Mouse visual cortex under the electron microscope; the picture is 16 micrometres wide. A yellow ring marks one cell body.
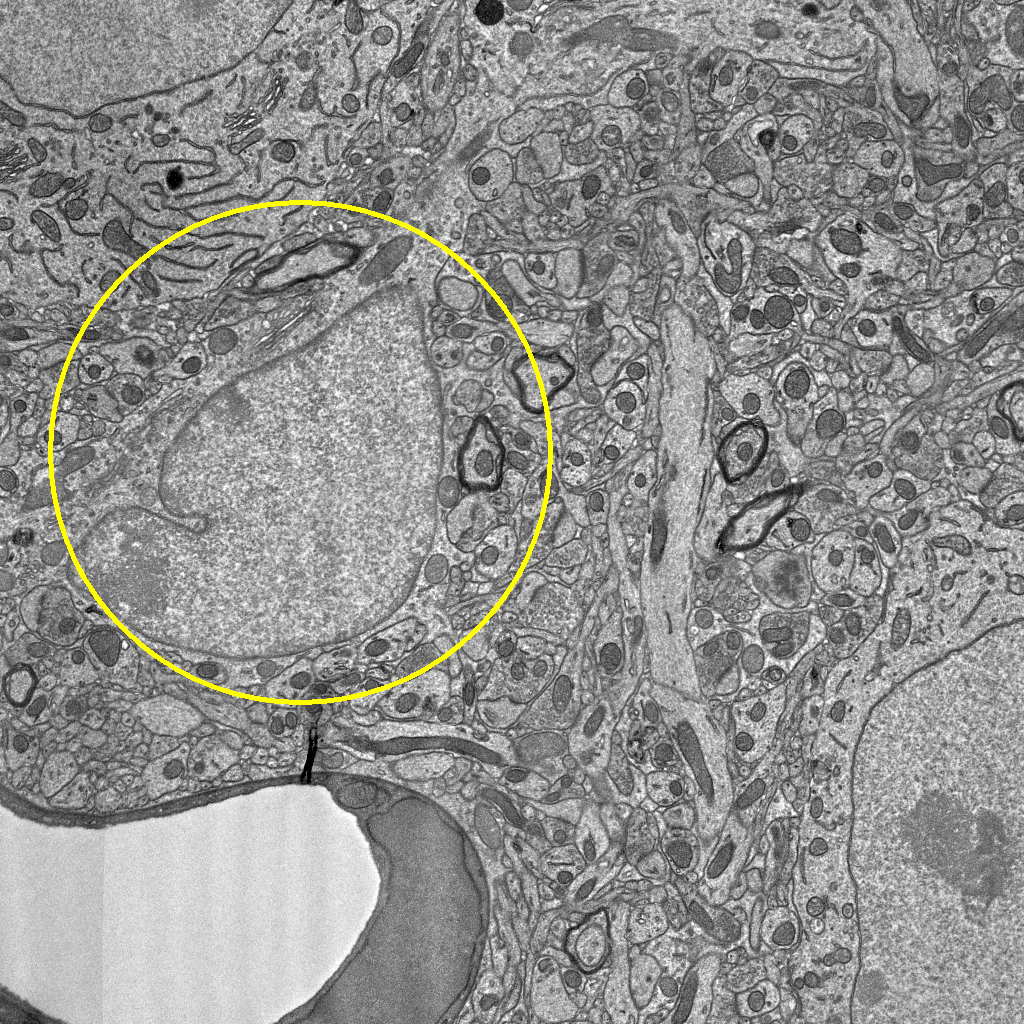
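Astrocyte in mouse visual cortex, electron micrograph. Nucleus: large and pale, tapering like a teardrop toward the upper right. Envelope: a deep, narrow cleft cuts in from the left side. Cytoplasm: no dark lipofuscin-like granules. Neighbours: a myelinated axon lies against the upper side of the cell body.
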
